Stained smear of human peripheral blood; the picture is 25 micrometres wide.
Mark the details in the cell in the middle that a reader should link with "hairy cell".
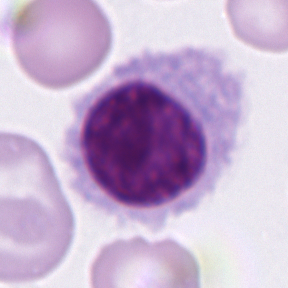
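This hairy cell's edge is ragged, with many fine hair-like projections running all the way around it, and that part goes with the name.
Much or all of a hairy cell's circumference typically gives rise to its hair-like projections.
The nucleus, about 11 micrometres across, is round in outline, which is less in keeping.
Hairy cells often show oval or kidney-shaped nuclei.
Otherwise, the cytoplasm is pale blue-grey, forms a rim around the whole nucleus that is broadest at the upper right, and holds no vacuoles.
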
